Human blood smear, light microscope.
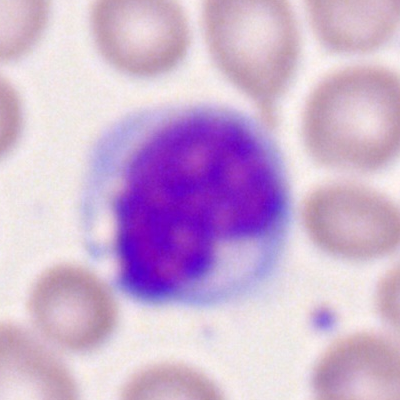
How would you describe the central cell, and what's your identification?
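A shallow indentation marks the lower right side of the nucleus, which occupies the greater part of the cell. Its chromatin is dark purple and clumped, with paler patches lying between the clumps. The surrounding cytoplasm is pale blue. This is a monocyte.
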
